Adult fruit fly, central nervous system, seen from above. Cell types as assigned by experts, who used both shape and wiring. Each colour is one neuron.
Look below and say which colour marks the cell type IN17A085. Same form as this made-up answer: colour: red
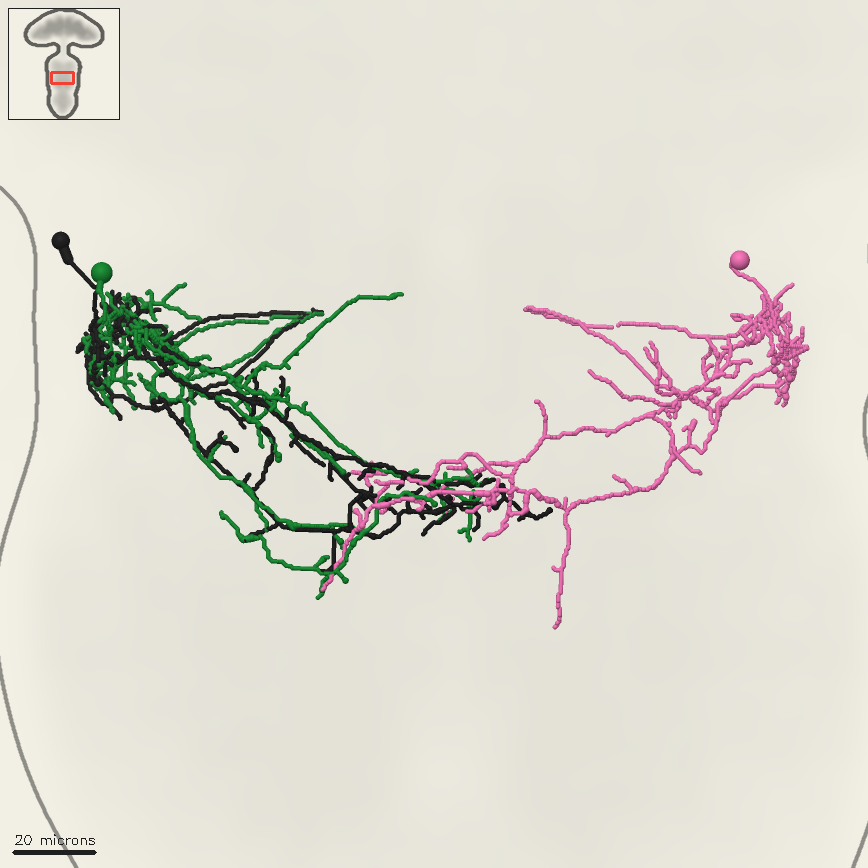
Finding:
colour: green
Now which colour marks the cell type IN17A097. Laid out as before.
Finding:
colour: black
